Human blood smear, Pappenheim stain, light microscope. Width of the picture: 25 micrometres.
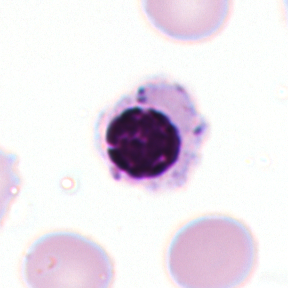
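Normoblast, the cell in the middle of this stained peripheral blood smear. Its nucleus, round in outline and about 6 micrometres across, sits off-centre towards the lower left of the cell. The chromatin is dark purple and coarsely clumped. The cytoplasm is widest on the upper right side of the nucleus, and a few small dark purple granules lie near its edge.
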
